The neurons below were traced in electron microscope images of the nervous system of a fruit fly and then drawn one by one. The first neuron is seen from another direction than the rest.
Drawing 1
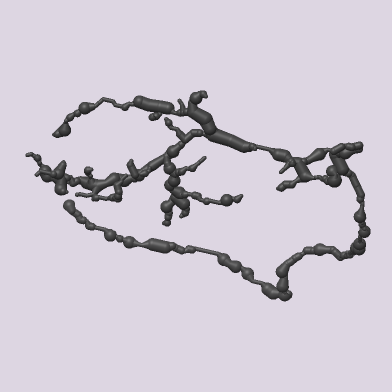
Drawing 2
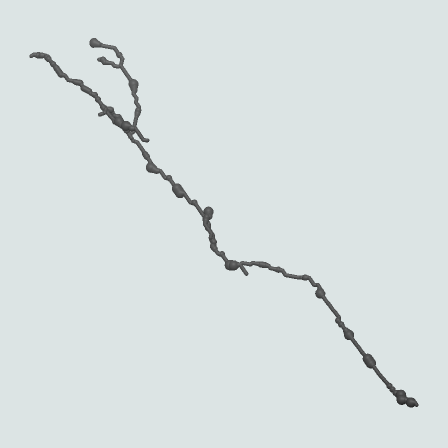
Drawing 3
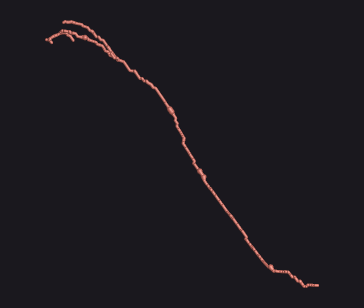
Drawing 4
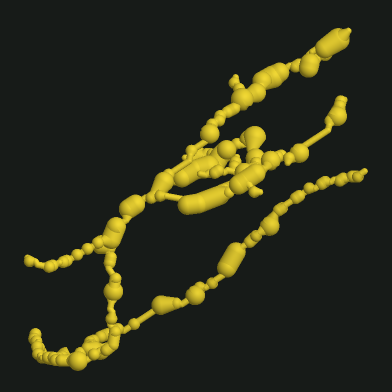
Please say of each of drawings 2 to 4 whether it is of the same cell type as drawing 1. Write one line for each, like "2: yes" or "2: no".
2: no
3: no
4: yes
